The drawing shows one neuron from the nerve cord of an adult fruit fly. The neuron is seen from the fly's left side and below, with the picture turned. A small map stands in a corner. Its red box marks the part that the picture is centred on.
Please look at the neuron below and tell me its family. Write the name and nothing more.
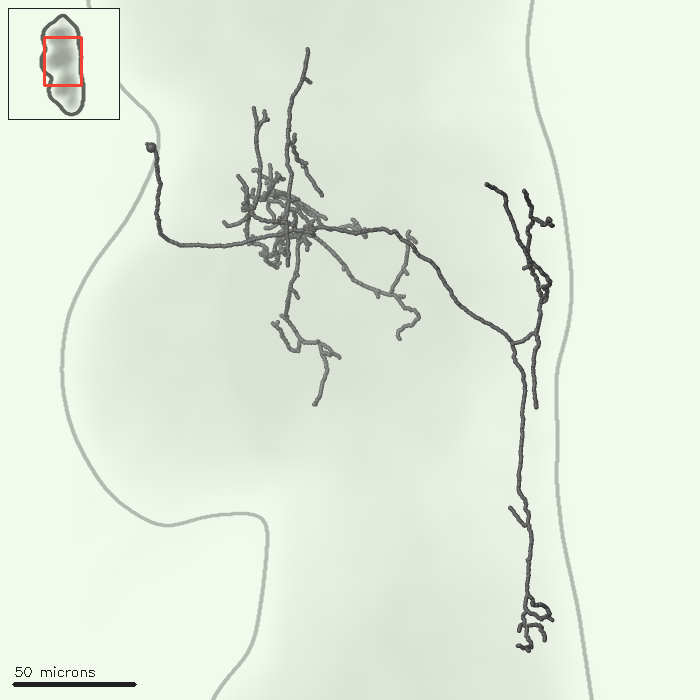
hemilineage 08B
